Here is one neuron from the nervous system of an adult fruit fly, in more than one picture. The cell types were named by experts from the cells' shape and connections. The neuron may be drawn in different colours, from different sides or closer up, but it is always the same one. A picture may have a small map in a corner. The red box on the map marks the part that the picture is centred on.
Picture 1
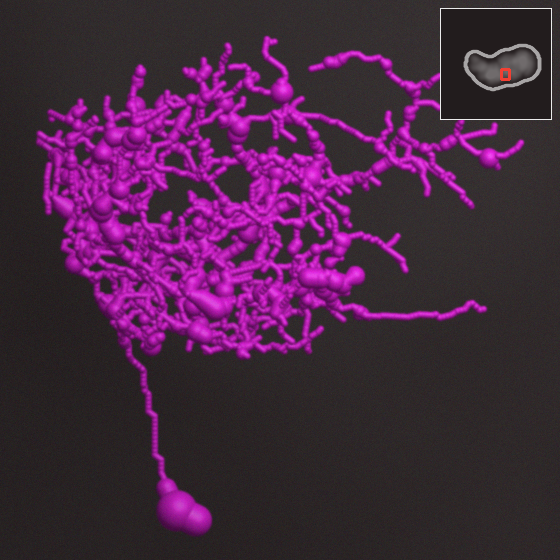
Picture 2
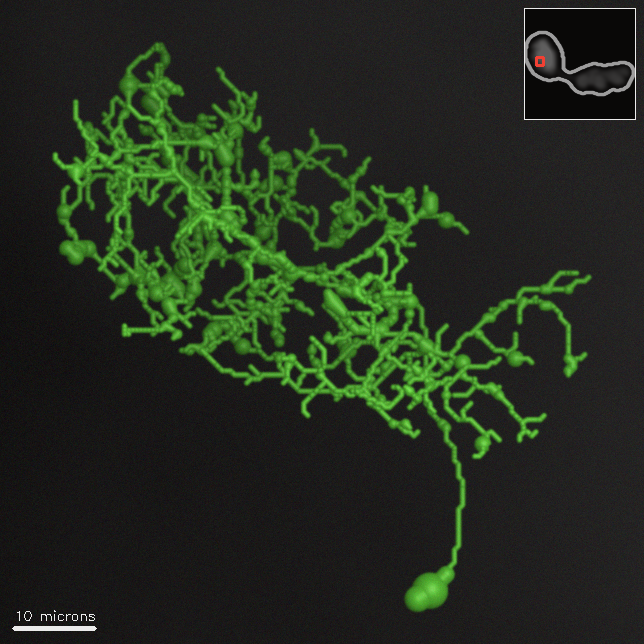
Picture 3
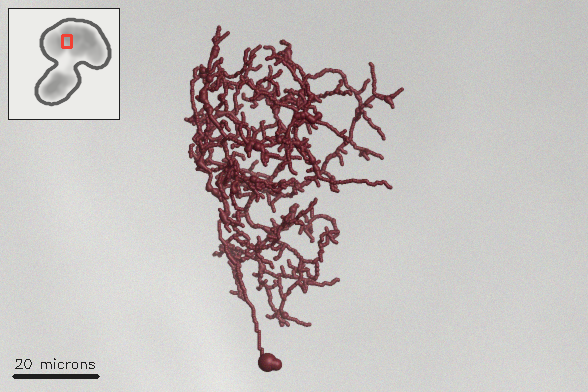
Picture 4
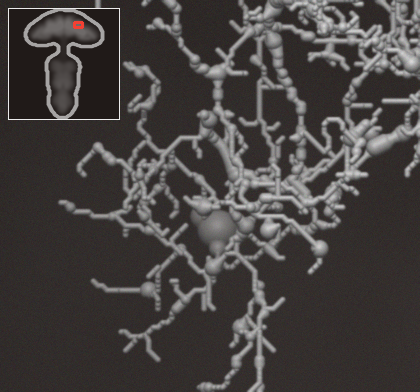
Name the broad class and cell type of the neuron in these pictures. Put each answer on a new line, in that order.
central-brain intrinsic neuron
CB1463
